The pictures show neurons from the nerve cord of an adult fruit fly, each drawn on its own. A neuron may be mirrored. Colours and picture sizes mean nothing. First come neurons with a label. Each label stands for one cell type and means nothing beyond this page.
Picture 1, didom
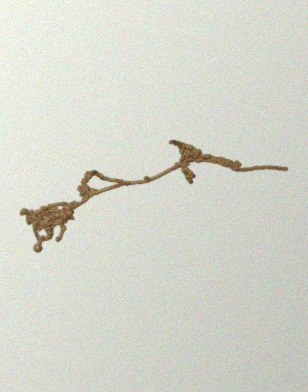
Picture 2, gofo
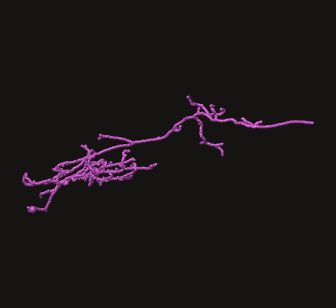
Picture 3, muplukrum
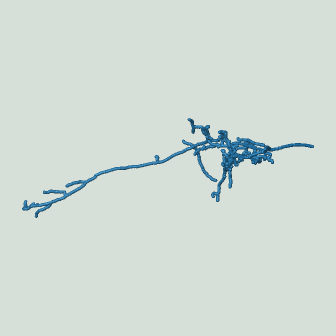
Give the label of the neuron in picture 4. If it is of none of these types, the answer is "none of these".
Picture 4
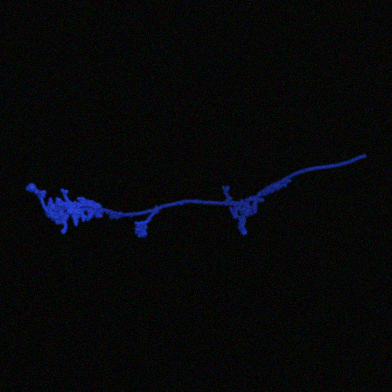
didom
